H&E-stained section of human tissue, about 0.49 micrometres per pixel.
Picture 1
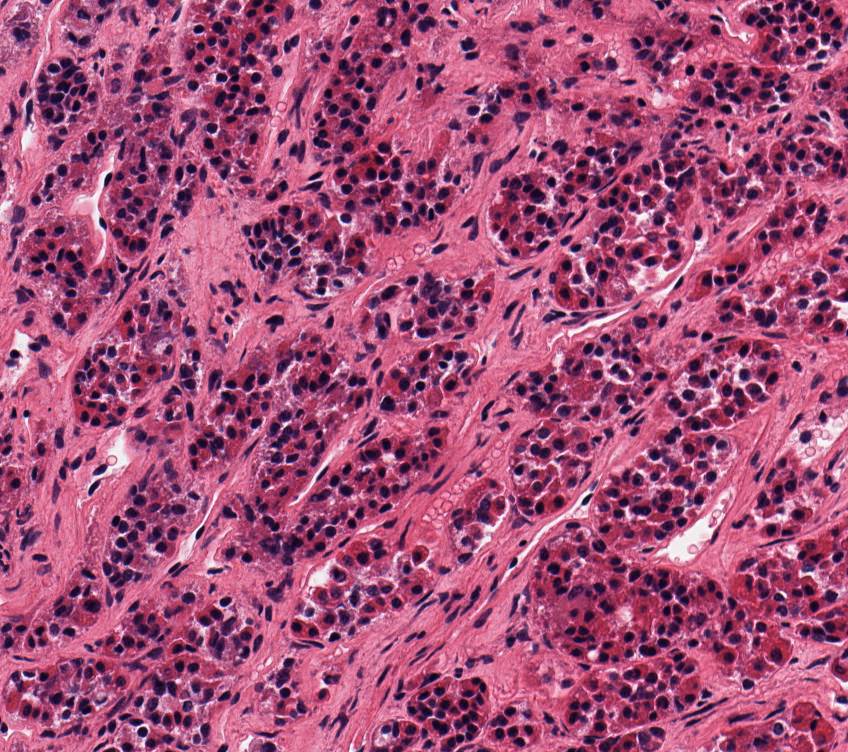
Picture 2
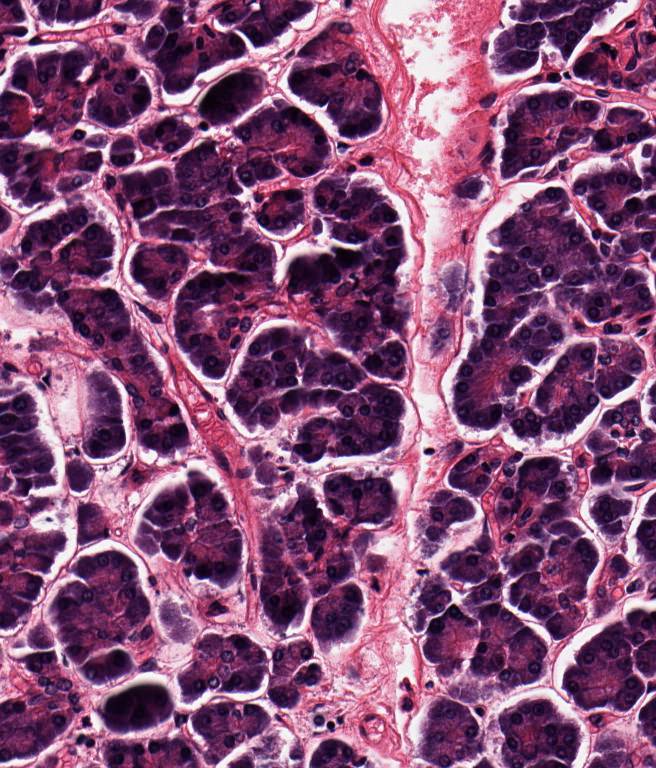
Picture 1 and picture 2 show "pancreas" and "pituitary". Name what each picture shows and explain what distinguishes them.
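Let's start with names: picture 1 is pituitary, picture 2 is pancreas. In picture 1, look how the cells sit in rounded to oval nests across the whole field, with bands of fibrous stroma between them. The nests are solid, with no gland lumens, and their cells have round, dark-staining nuclei of fairly uniform size. Between nests, the septa are pink collagenous stroma holding elongated, spindle-shaped nuclei.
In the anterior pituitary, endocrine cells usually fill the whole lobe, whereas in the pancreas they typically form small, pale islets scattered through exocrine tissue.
Now picture 2: pink connective tissue septa split the glandular tissue into lobules, and one broad septum runs down the middle. The lobules are tightly packed, rounded acini without obvious open lumens, and the acinar nuclei are small, round and regular. You won't find fat cells anywhere in that field.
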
